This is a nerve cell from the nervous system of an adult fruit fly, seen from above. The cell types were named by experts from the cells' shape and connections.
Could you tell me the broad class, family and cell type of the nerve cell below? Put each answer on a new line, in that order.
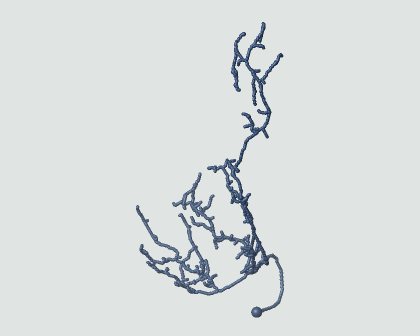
central-brain intrinsic neuron
hemilineage LHl1
LHAV4d1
